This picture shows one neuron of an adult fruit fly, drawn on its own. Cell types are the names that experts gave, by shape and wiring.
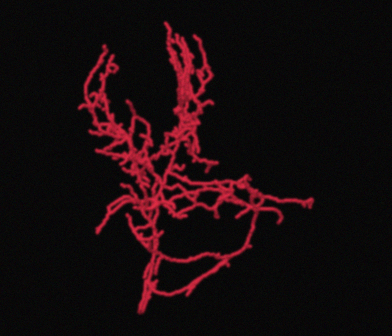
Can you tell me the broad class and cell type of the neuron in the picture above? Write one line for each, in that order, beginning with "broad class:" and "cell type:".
broad class: central-brain intrinsic neuron
cell type: GNG560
